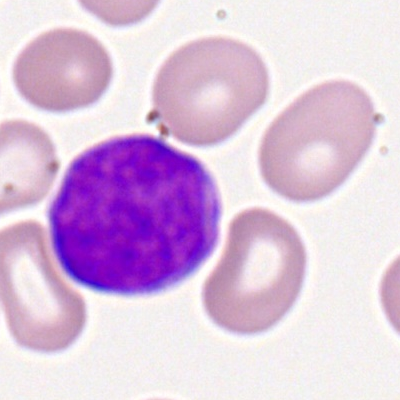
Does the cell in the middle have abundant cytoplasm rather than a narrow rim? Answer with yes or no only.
No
